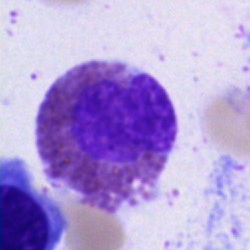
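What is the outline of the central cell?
Roughly round.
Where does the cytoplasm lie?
In a broad crescent along the left and lower sides, with a few small clear spots near the lower edge.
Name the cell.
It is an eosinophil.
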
